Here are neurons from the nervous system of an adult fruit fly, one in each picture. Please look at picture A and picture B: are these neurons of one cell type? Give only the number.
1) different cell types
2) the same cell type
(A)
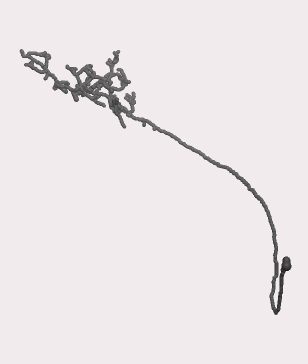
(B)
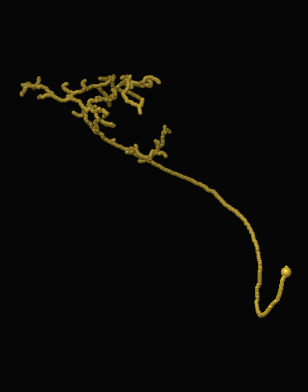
1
